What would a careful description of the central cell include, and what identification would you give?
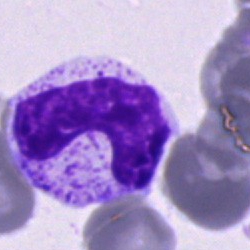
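Start with the nucleus: a thick curved band, bent like a horseshoe opening toward the bottom. Its chromatin is dense, deep purple and coarsely clumped. The cytoplasm is pale, nearly colourless with a faint lilac tint. Small purple granules lie loosely scattered through it. This is a band neutrophil.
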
